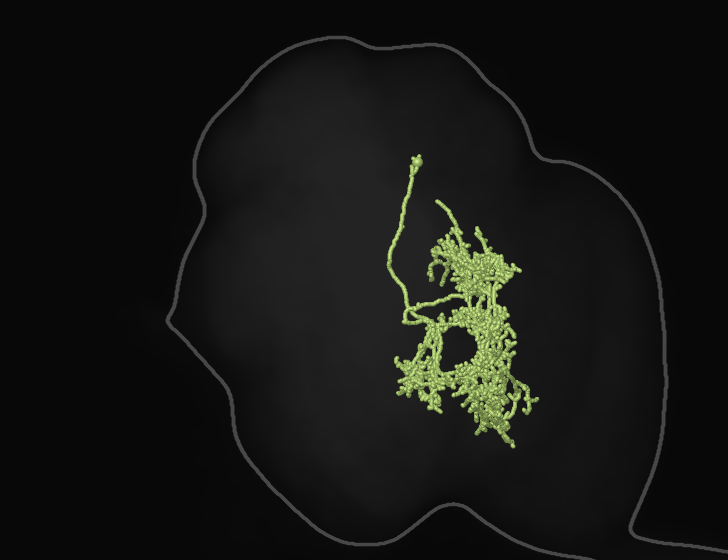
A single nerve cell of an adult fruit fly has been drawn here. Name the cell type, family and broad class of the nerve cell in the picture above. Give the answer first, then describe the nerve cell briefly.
Its cell type is PS116. The family is hemilineage DM1_antero_ventral. This is a central-brain intrinsic neuron. The cell body can be seen at the top of the picture. As drawn here it is taller than it is wide.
